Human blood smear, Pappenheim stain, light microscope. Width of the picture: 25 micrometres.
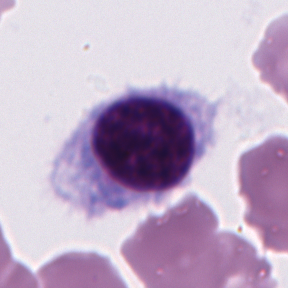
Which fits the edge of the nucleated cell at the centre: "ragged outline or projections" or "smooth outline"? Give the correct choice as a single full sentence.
The edge of this cell is rough.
